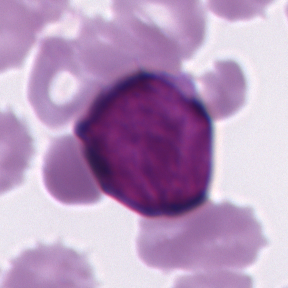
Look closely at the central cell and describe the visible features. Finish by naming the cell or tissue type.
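Take your time with the outline first: it is slightly angular rather than smoothly round. Now the chromatin, which is finely textured, with delicate streaks and no coarse clumps. Notice how deep a reddish purple the nucleus stains. And the cytoplasm shows no visible granules. This cell is a myeloblast.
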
